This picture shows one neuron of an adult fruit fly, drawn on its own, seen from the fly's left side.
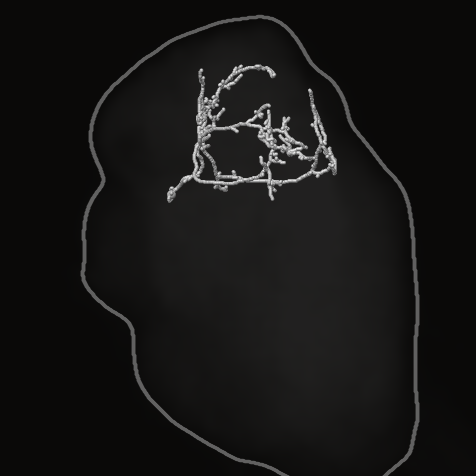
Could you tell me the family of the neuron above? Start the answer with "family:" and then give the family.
family: hemilineage SLPa&l1_anterior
